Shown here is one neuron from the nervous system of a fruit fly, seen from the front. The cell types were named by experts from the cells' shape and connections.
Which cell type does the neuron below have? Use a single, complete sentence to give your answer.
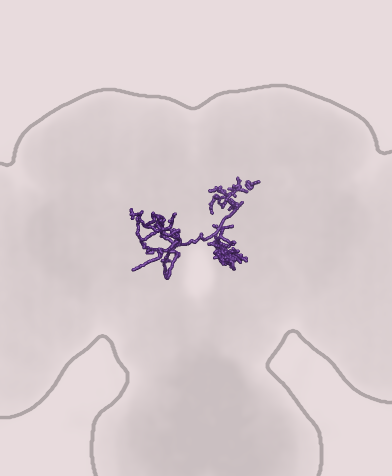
It is to cell type VES070 that the neuron belongs.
